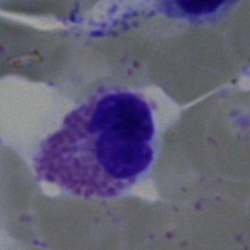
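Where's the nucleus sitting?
Toward the right side of the cell, and it stains dark purple-blue all the way through.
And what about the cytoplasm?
It's packed with coarse round purple granules and lies mostly to the left of the nucleus.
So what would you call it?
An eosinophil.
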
